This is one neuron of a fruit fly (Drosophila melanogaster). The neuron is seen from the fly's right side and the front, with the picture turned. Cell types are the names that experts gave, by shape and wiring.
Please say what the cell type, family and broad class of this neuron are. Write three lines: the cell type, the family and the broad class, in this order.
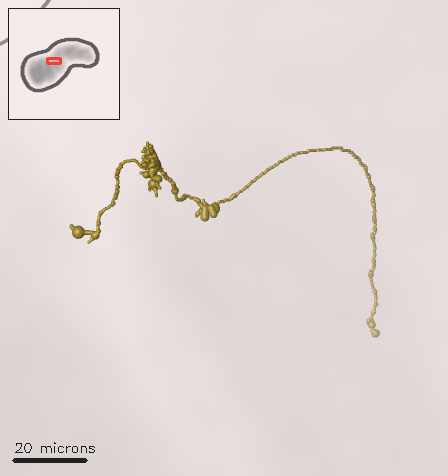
Tm1
Tm
optic-lobe intrinsic neuron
